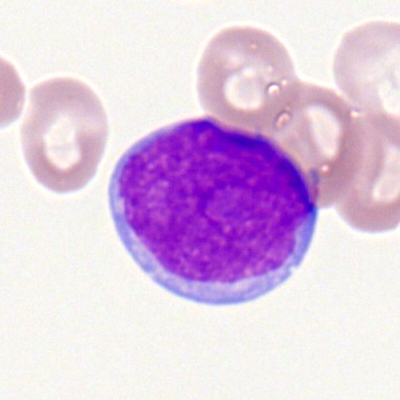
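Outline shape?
Round to slightly oval, and smooth.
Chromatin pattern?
Finely stippled, not coarsely clumped, with a paler rounded area near the middle of the nucleus.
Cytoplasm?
A scant blue rim, widest along the lower side.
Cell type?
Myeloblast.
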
